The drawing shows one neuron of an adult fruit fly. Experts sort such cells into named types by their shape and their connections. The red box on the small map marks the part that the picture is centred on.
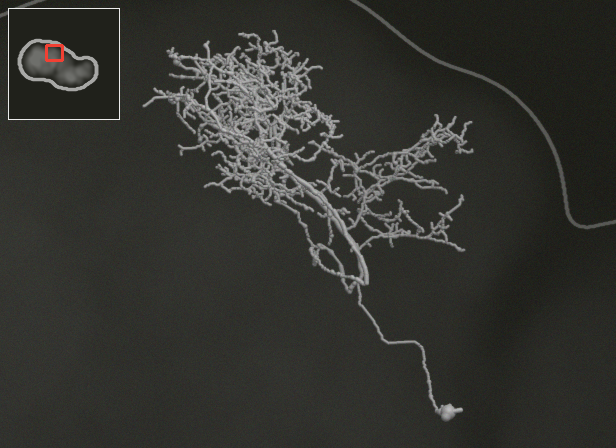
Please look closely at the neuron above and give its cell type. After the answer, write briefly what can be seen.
The cell type is LHAV1e1. This is a central-brain intrinsic neuron. Its cell body lies at the lower right of the picture. In this view it is about as wide as it is tall.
